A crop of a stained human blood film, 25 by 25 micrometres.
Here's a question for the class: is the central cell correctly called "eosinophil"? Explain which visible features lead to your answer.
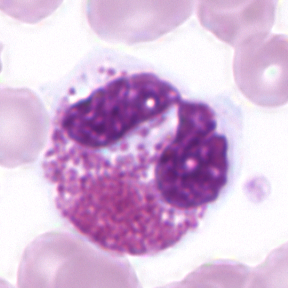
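Eosinophil is correct. The nucleus is divided into two lobes lying along the upper and right parts of the cell, and its chromatin is dense and dark purple.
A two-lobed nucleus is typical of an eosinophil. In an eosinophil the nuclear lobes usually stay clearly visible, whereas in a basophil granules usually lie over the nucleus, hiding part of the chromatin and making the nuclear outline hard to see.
Here the two lobes and their chromatin can be made out, which speaks for eosinophil and against basophil. The granules are of roughly even size and most crowded in the lower half of the cell, and the outline is roughly round.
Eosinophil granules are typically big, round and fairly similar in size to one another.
The even granule size agrees with eosinophil.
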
